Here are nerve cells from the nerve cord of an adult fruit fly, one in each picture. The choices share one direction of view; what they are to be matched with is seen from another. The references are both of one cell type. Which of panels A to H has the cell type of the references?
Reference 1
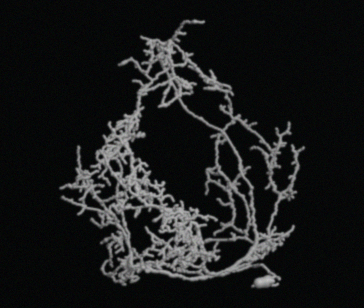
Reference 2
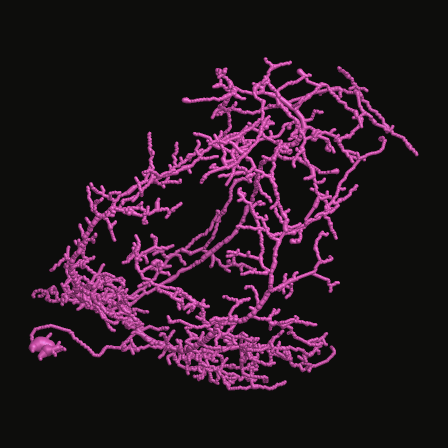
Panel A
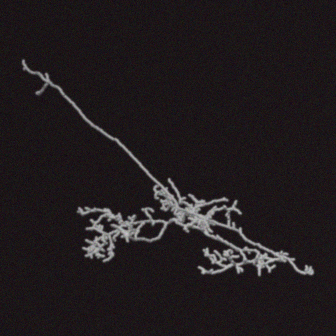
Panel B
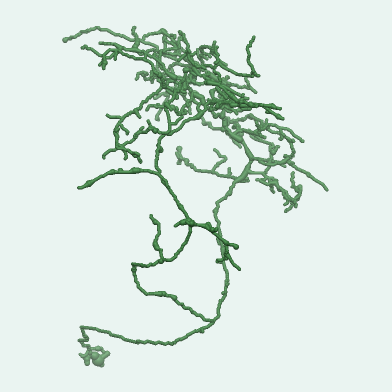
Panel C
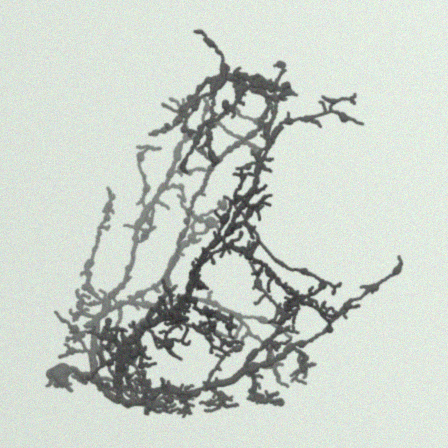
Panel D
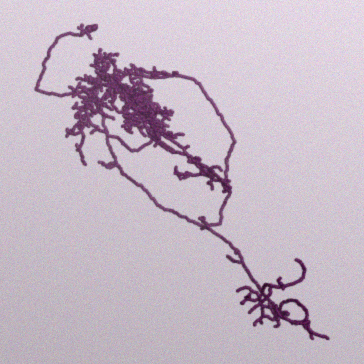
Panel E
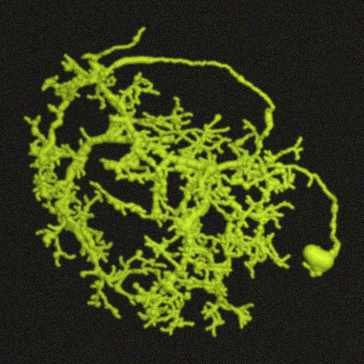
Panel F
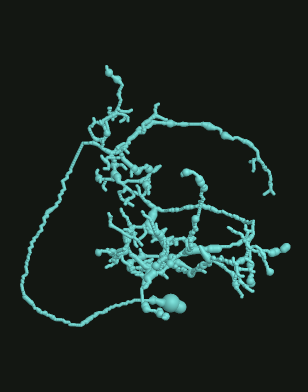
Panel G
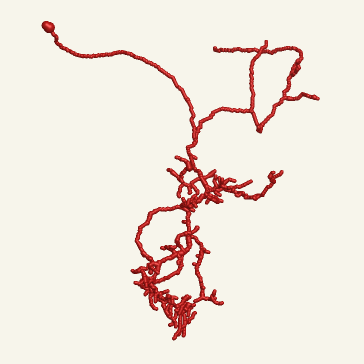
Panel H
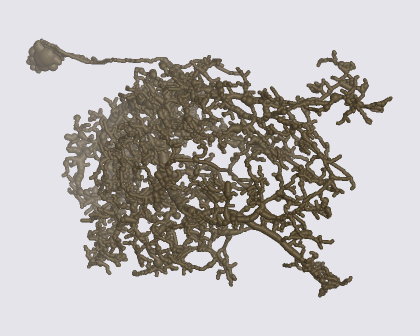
Panel C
